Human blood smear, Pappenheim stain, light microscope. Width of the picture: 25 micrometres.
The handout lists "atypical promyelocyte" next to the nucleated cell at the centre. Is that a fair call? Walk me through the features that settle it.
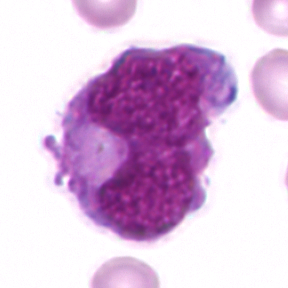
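The first item to check is size, and the cell measures about 18 by 15 micrometres.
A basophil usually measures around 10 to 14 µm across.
On size, then, the cell goes against basophil. Next, the left side: a smooth, pale lilac area free of granules lies there, and several tiny round blebs bud from that edge. Then the outline, which is irregular, with uneven bulges rather than a smooth curve. Last, the surroundings: red cells lie around the cell, but none touches or overlaps it. With the size weighing against basophil, the name atypical promyelocyte fits.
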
